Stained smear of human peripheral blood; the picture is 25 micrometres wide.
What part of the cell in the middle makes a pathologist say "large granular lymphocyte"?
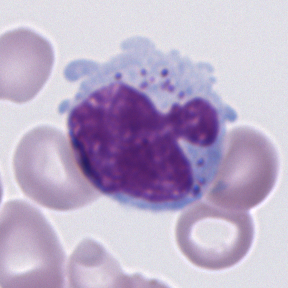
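Let me start with the nucleus of this large granular lymphocyte: it lies toward the lower left of the cell, which fits.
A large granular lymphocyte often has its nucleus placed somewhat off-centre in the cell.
Next, the granules: a few separate dark purple ones are scattered in the cytoplasm, mostly above the nucleus, and these also fit.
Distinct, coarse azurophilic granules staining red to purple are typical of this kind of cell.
They are sparse, though, and most of the cytoplasm is clear.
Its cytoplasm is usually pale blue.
Here it is pale grey-blue, and the upper border carries irregular pale blue bleb-like projections. The cell measures about 16 by 14 micrometres, and the nucleus fills about 60% of its area.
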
